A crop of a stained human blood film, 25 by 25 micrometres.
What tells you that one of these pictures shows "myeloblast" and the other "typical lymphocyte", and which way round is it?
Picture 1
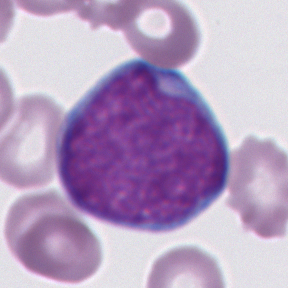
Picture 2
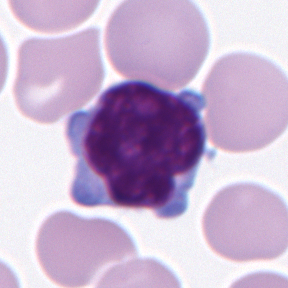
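In this pair, the myeloblast is in picture 1 and the typical lymphocyte in picture 2. Chromatin comes first: the typical lymphocyte's is dark purple and coarsely clumped, with paler patches between the clumps.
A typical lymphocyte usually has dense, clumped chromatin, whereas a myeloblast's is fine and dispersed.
Cytoplasm colour comes next: a thin rim of deep blue in the myeloblast, pale blue in the typical lymphocyte.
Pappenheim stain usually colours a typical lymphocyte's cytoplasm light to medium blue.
The cell surface then differs: the myeloblast shows no projections or blebs, while the typical lymphocyte's cytoplasm bulges in several irregular blunt projections around the margin. Granules are absent from the myeloblast's cytoplasm.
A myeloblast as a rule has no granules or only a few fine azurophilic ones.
As for the nucleus, the myeloblast's is about 14 micrometres across within a cell of about 15 micrometres, with a small pale patch at its upper right edge; the typical lymphocyte's is about 11 micrometres across, with a bumpy outline notched along its lower edge. The typical lymphocyte's nucleus fills most of the cell, leaving a scant rim of cytoplasm that lies mostly on the left and lower sides. A red cell touches the top of the myeloblast.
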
